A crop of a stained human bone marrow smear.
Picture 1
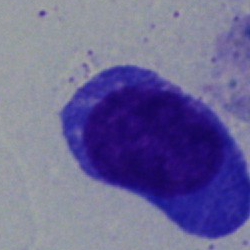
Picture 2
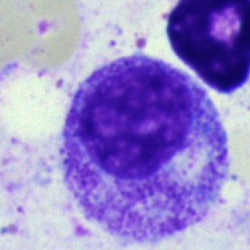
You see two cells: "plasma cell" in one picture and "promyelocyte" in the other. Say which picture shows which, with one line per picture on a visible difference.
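Picture 1: plasma cell. No granules are visible in the cytoplasm.
Picture 2: promyelocyte. The cytoplasm is packed with numerous purple granules.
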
